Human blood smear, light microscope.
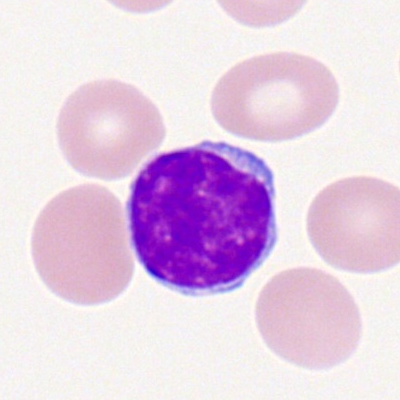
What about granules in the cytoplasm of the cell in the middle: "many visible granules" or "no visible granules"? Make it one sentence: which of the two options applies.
This cell has a cytoplasm without visible granules.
